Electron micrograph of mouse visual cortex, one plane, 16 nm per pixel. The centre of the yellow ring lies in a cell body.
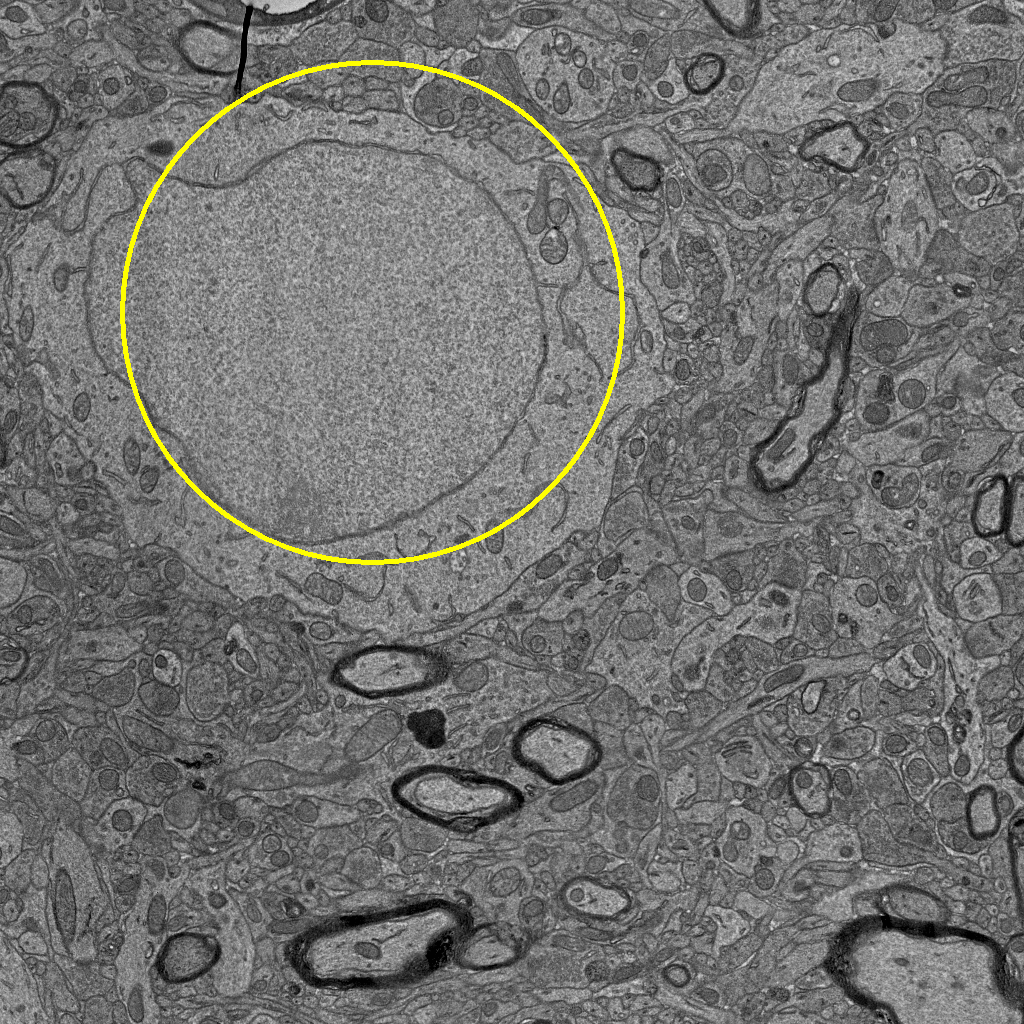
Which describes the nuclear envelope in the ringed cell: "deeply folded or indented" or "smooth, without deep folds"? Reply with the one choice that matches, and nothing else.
Smooth, without deep folds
